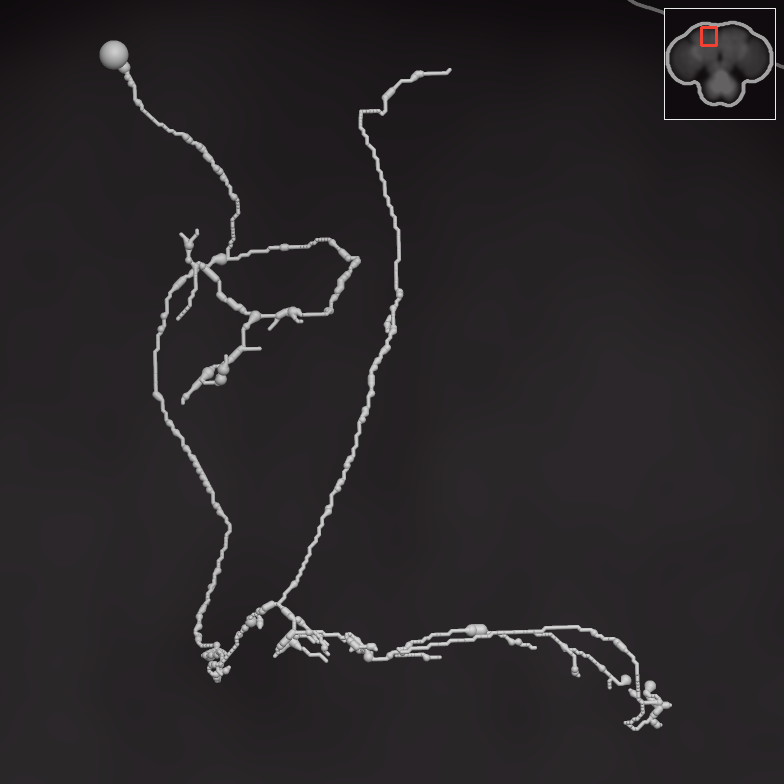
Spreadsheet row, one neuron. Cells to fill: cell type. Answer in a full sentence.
The cell type is KCab-p.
